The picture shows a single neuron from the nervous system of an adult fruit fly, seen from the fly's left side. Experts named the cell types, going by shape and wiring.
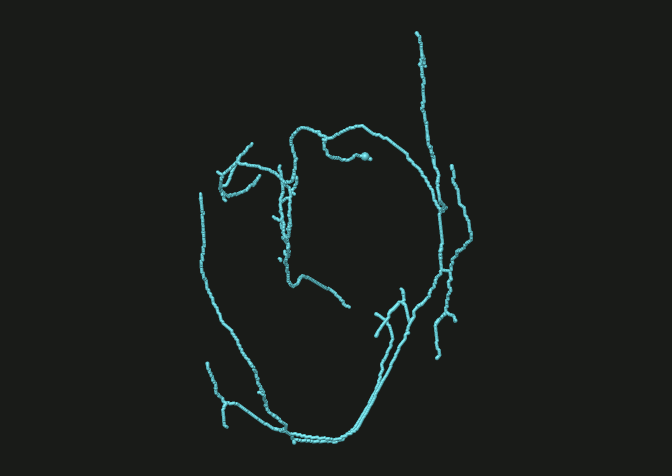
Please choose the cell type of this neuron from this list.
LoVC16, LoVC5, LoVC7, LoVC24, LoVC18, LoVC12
LoVC24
